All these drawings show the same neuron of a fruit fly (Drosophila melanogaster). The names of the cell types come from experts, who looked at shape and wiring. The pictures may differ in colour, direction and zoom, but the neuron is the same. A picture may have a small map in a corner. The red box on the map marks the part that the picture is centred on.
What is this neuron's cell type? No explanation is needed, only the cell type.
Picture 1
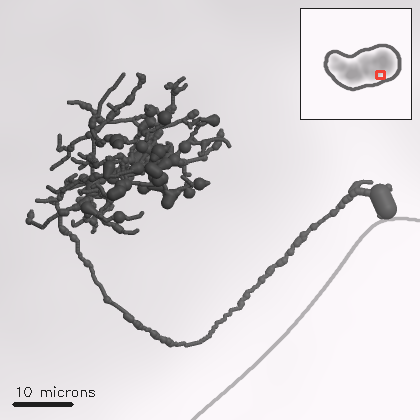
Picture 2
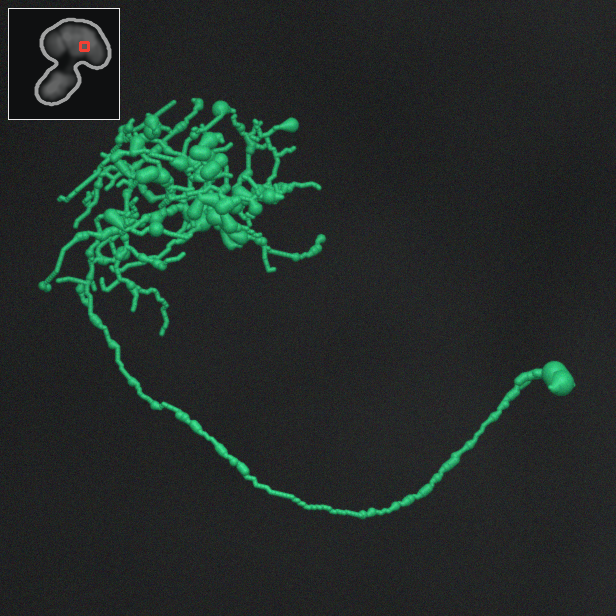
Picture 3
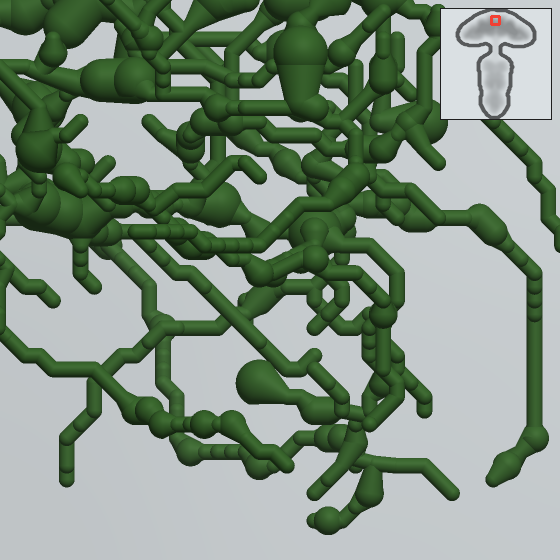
GNG402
